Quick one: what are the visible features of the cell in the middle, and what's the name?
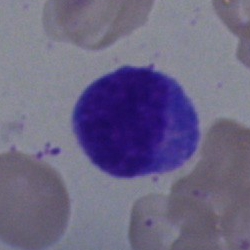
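First, the outline: round and smooth. Next, the cytoplasm that can be seen stains deep blue and shows no granules. Last, a slightly paler purple area lies at the right side of the cell. This cell is a lymphocyte.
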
